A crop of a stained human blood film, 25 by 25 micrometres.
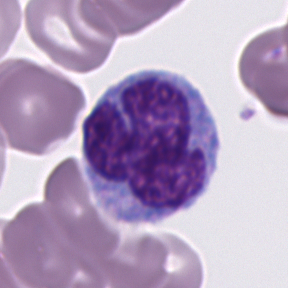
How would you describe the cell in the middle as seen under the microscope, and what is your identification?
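First, the outline: round and smooth. The nucleus seems folded into several lobes, with clefts between them. In the cytoplasm I can make out fine, dust-like granules, and I see no vacuoles there. So this is a monocyte.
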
